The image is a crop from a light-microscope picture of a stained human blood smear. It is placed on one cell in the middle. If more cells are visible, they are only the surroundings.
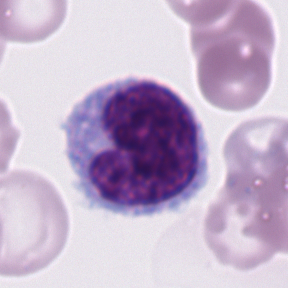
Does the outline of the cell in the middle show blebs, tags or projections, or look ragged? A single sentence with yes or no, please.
Yes, the border of the cell is ragged or frayed, or shows projections, blebs or tags.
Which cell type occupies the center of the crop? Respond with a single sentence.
Framed in the middle of the crop is a monocyte.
